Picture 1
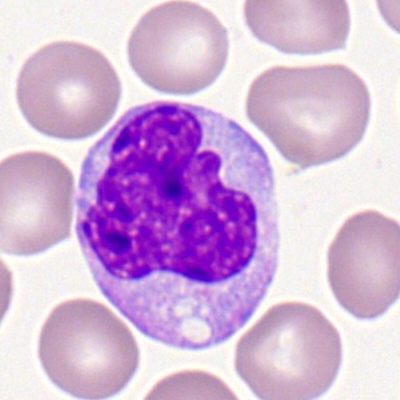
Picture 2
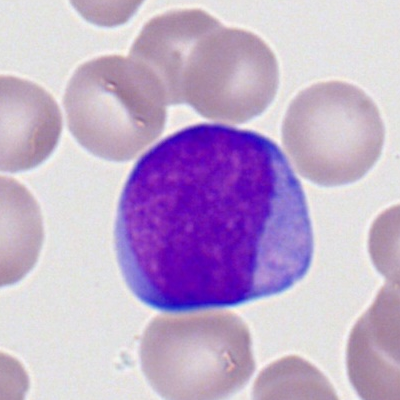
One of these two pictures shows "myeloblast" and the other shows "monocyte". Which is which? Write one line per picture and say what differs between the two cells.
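In picture 1 we see a monocyte: A clear round vacuole lies in the cytoplasm near the lower edge of the cell.
In picture 2 we see a myeloblast: No vacuoles are seen in the cytoplasm.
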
